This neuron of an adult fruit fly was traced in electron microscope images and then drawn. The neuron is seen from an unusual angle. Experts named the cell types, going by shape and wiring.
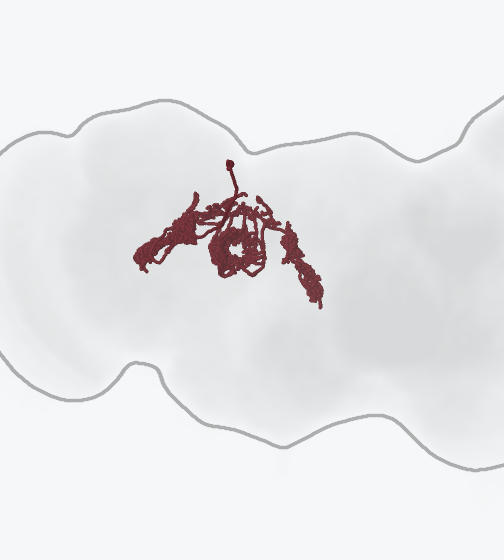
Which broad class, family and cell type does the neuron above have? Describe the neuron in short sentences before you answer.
In this view it is wider than it is tall. This is a central-brain intrinsic neuron. The name of its family is class CX. It is of cell type ExR1.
